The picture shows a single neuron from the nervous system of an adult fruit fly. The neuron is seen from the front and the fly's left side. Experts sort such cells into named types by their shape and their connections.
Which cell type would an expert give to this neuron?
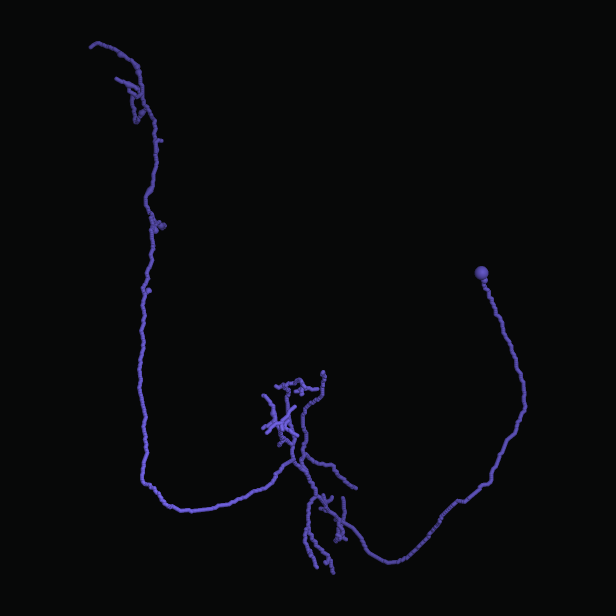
FS4C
